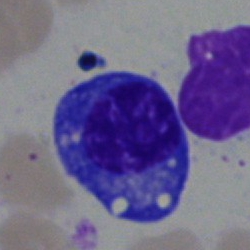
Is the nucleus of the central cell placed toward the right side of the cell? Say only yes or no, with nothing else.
Yes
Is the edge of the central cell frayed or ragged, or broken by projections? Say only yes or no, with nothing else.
No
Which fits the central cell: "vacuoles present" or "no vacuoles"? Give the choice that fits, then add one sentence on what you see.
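Vacuoles present. Two distinct round clear vacuoles lie near the bottom edge of the cytoplasm.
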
